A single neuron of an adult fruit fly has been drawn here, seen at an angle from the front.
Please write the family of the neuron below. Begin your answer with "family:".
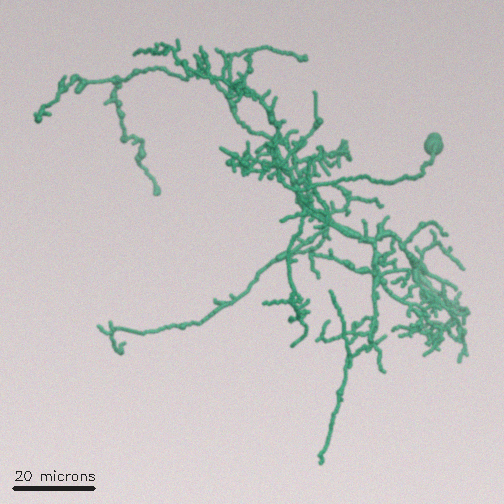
family: hemilineage 03A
